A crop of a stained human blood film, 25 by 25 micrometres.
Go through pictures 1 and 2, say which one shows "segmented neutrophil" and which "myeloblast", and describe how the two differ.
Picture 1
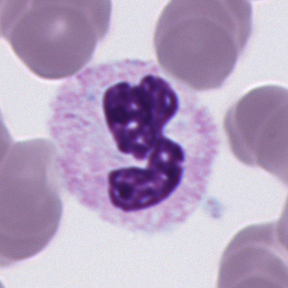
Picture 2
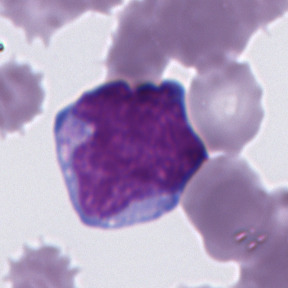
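Segmented neutrophil: picture 1. Myeloblast: picture 2. Check the outline: round and smooth in picture 1, angular and polygonal rather than round in picture 2. Check the amount of cytoplasm: plentiful in picture 1, but in picture 2 only a narrow rim lying mostly on the left and lower sides of the nucleus, with the nucleus filling about 70% of the area of a cell about 14 micrometres across.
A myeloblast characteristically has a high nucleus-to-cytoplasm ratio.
Check the cytoplasm colour: pale pink in picture 1, blue in picture 2.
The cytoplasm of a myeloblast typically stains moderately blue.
Check the granules: fine pinkish-lilac granules are scattered evenly through the cytoplasm in picture 1, while picture 2 shows no distinct granules.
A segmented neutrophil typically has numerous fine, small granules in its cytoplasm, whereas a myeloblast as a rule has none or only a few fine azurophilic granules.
Check the nucleus and vacuoles in picture 1: the chromatin is dark purple and coarsely clumped with small pale gaps, no nucleoli are visible, and no vacuoles are seen in the cytoplasm.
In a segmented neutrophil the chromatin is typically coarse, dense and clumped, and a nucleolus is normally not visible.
Check the surroundings in picture 2: red cells press against the cell on its upper and right sides.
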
